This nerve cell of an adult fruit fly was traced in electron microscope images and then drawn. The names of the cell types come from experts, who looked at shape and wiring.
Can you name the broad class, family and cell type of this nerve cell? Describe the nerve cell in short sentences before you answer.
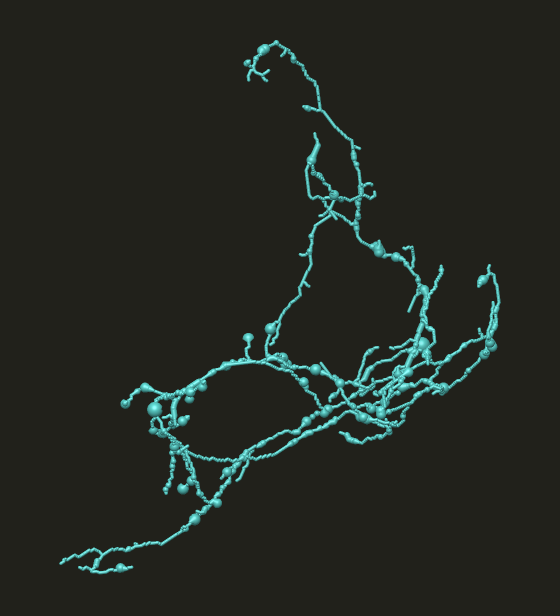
The picture shows dozens of branch ends. In this view it is about as wide as it is tall. This is a nerve-cord intrinsic neuron. Its family is hemilineage 09A. Its cell type is IN09A069.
